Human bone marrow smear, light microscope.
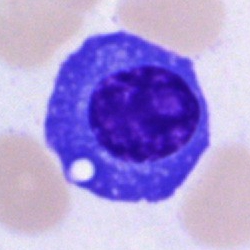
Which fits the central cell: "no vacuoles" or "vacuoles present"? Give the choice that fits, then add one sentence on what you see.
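Vacuoles present. One clear round vacuole sits near the lower left edge of the cytoplasm.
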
